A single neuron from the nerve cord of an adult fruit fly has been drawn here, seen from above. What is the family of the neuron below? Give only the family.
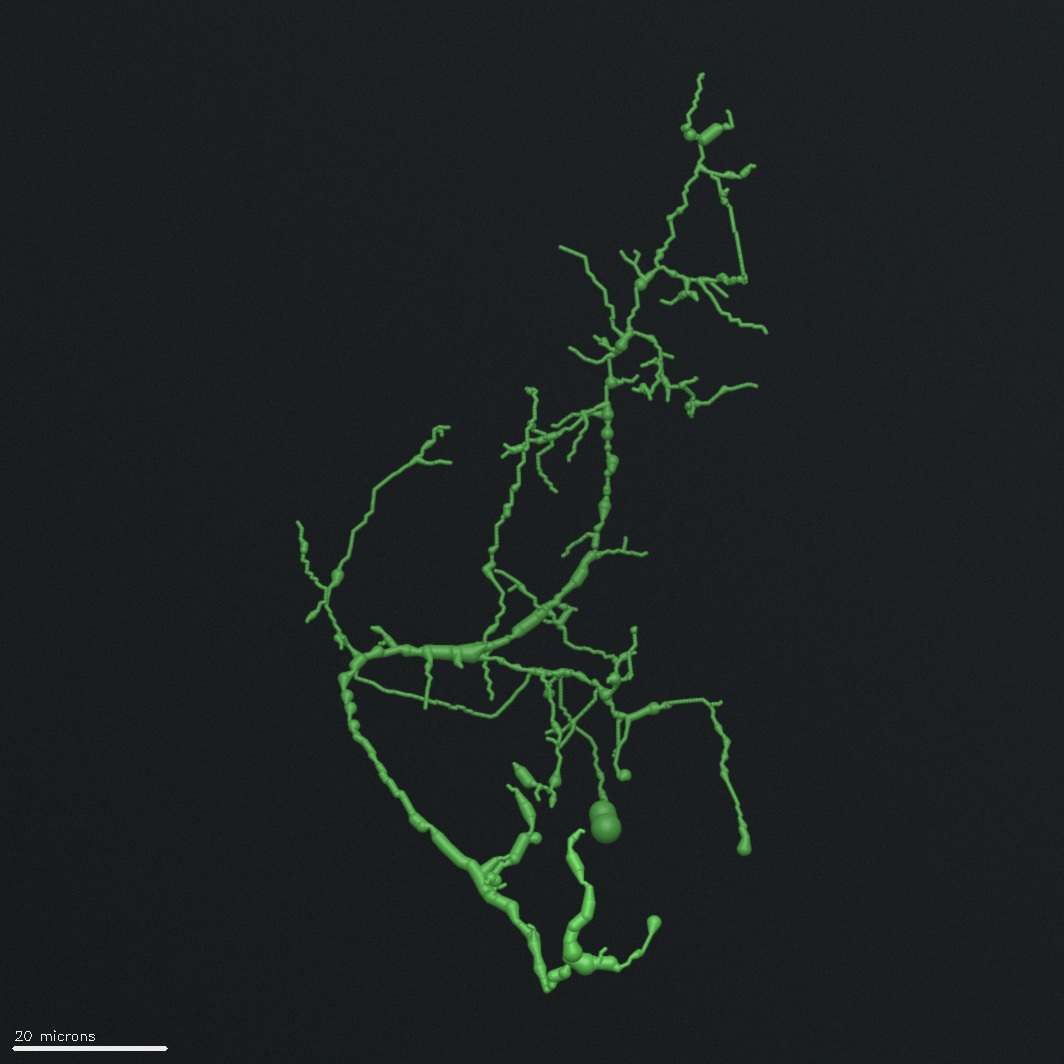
hemilineage 13A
